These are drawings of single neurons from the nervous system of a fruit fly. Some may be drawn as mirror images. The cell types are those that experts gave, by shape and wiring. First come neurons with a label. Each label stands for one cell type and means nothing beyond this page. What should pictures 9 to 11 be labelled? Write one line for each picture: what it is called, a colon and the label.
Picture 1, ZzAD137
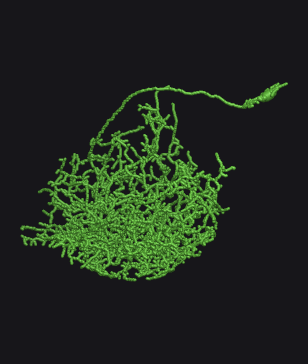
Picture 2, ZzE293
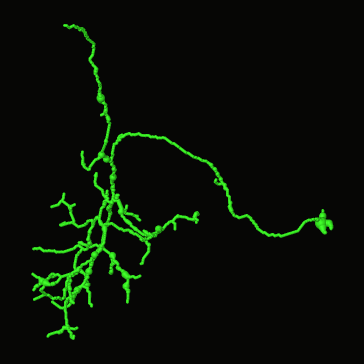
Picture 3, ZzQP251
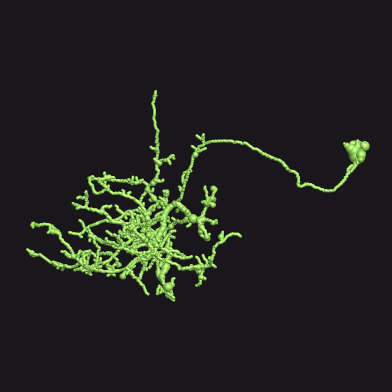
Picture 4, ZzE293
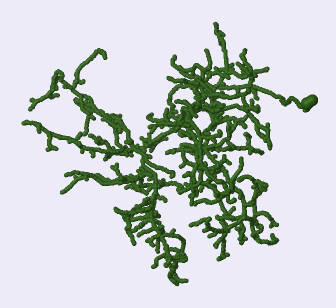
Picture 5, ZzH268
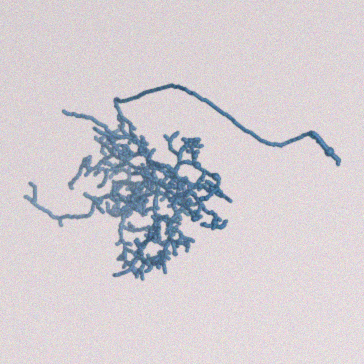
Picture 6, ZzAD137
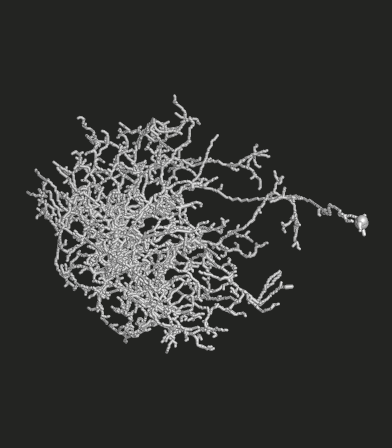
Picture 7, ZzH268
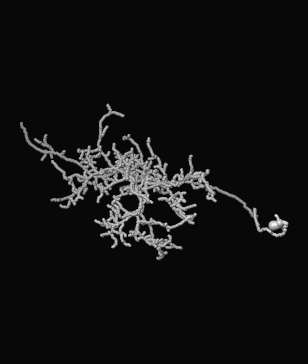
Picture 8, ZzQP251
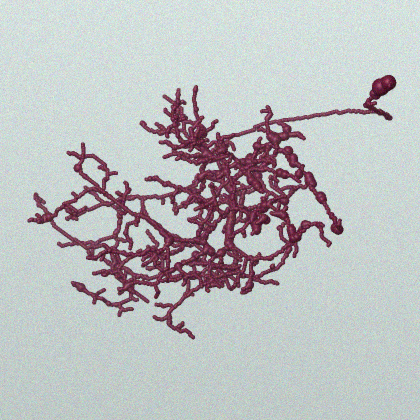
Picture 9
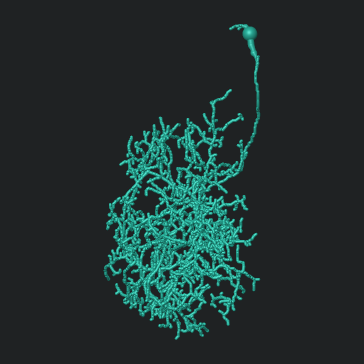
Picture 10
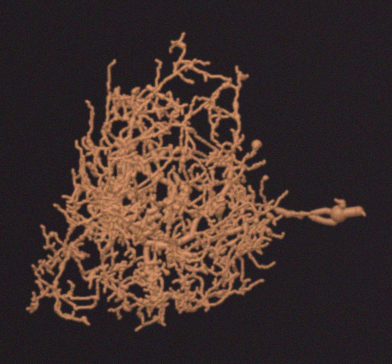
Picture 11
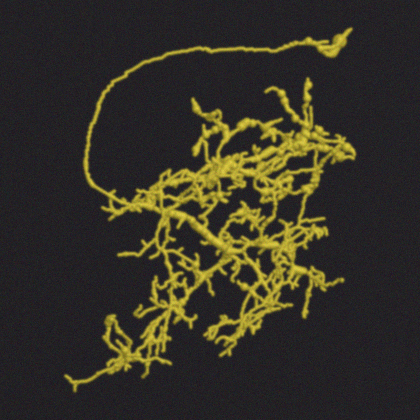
9: ZzAD137
10: ZzAD137
11: ZzQP251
